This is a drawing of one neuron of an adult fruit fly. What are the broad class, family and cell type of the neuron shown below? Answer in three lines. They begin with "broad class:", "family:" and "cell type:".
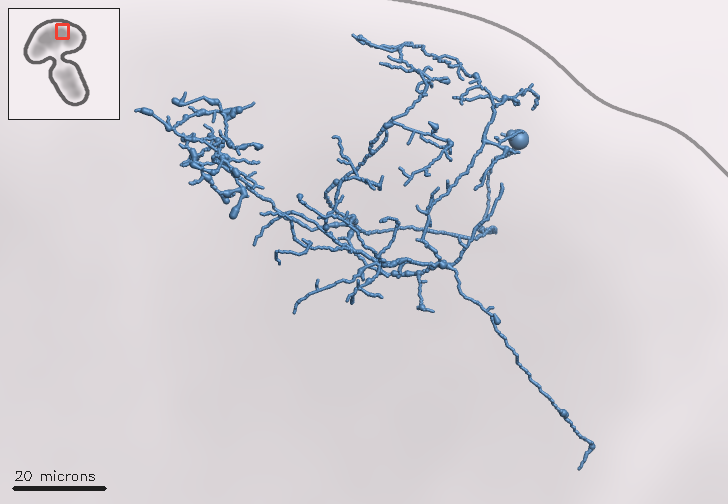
broad class: central-brain intrinsic neuron
family: hemilineage SLPal3_and_SLPal4_dorsal
cell type: CB2302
